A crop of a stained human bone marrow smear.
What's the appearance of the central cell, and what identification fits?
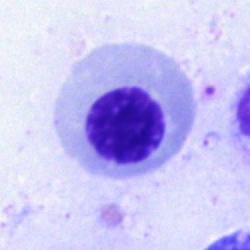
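Round, smooth outline on this one, and the nucleus is off-centre, shifted towards the bottom of the cell. The cytoplasm's a pale greyish blue, with no granules visible. So it's an erythroblast.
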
